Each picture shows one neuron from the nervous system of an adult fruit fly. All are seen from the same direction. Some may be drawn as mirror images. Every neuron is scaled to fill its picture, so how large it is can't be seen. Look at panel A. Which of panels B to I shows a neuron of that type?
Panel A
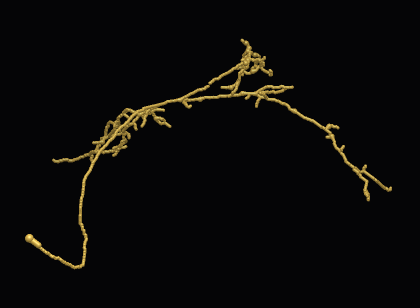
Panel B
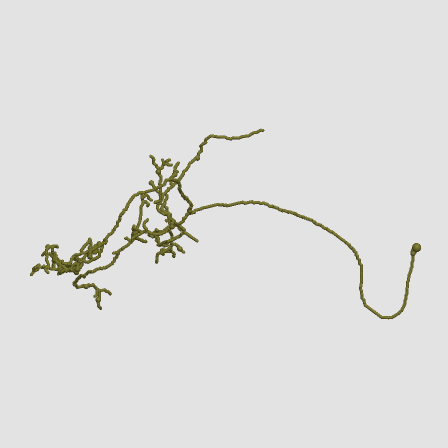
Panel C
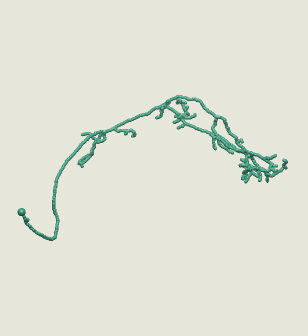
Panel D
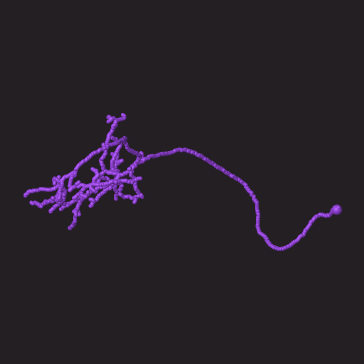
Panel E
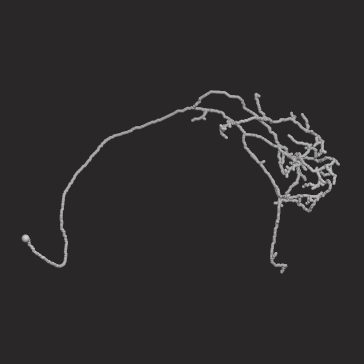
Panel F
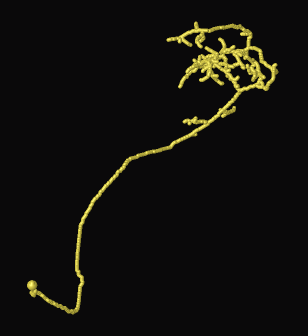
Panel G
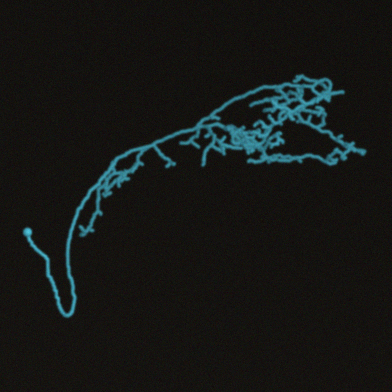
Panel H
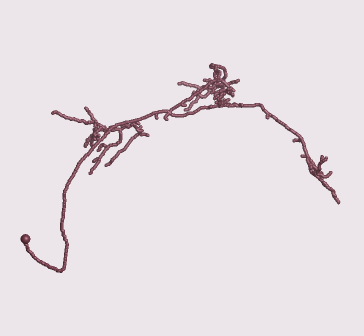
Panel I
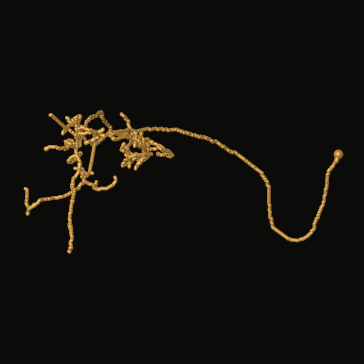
Panel H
